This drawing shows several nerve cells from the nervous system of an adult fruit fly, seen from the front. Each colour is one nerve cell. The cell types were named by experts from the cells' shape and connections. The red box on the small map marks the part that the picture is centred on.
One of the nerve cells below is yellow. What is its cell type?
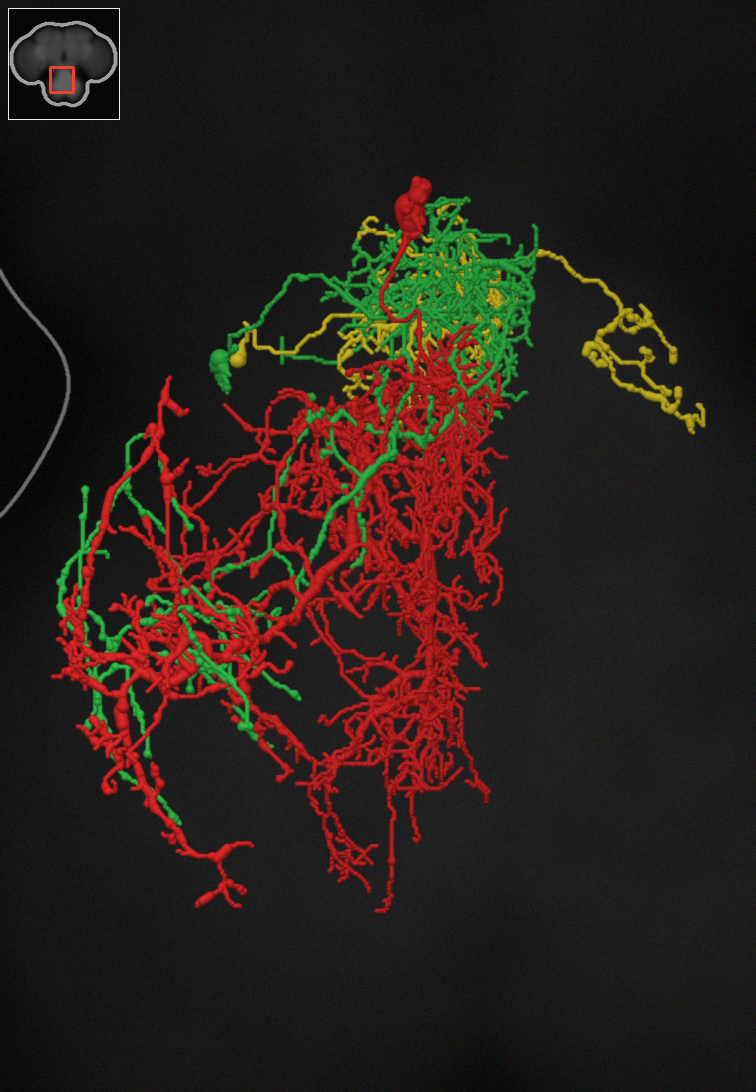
IN06A106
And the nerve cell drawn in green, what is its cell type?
IN12A025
